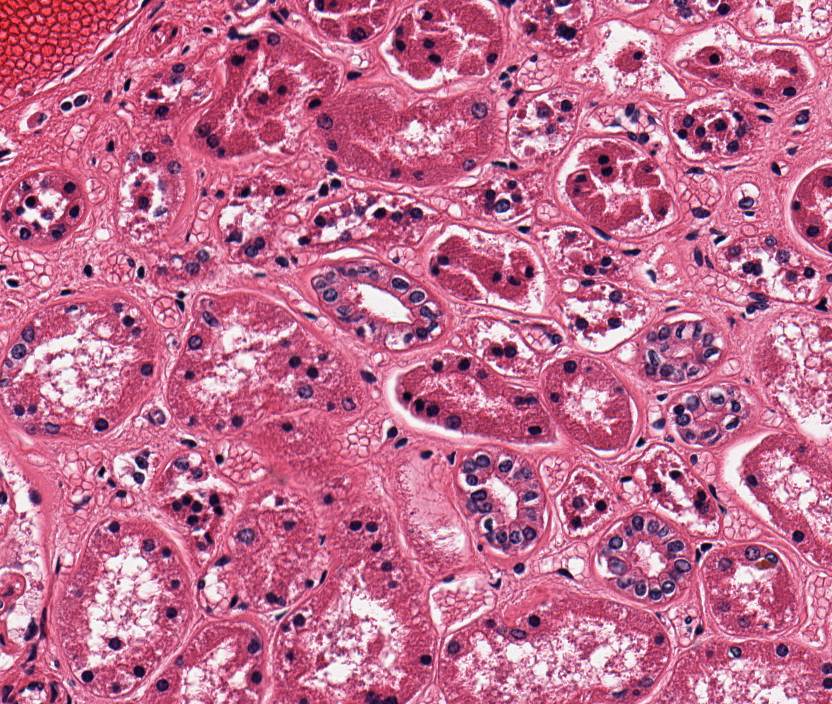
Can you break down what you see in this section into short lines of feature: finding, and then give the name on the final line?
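Arrangement: round to oval tubular cross-sections, tightly packed
Stroma: scant, between the tubules
Most larger tubules: lining cells with abundant granular eosinophilic cytoplasm
Larger tubule nuclei: small, round, darkly stained
Smaller tubules: low cuboidal cells, round dark nuclei, clear open lumina, scattered through centre and right
Tissue: renal cortex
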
